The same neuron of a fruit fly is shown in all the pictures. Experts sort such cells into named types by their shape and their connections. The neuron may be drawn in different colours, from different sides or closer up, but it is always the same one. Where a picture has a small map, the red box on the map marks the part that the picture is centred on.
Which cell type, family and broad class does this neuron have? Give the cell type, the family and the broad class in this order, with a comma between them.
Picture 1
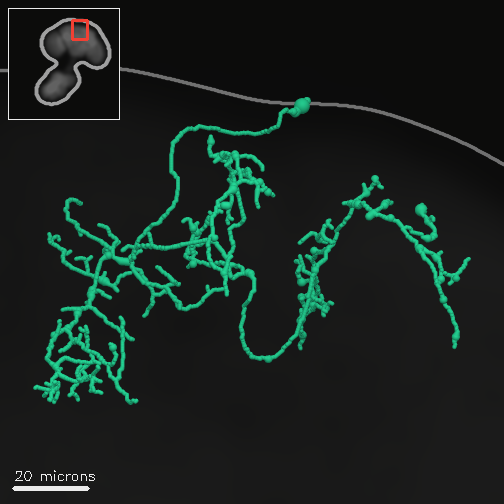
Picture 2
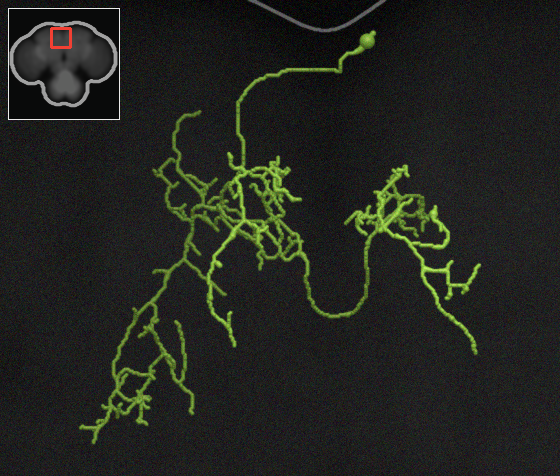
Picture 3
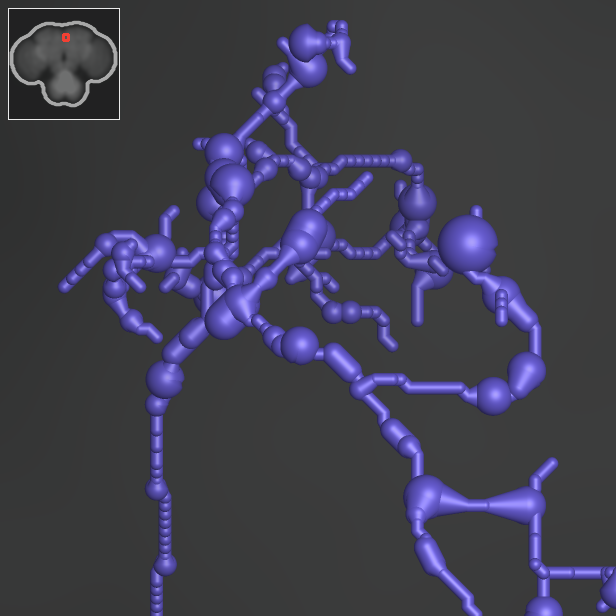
CB3052, hemilineage SMPad3, central-brain intrinsic neuron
